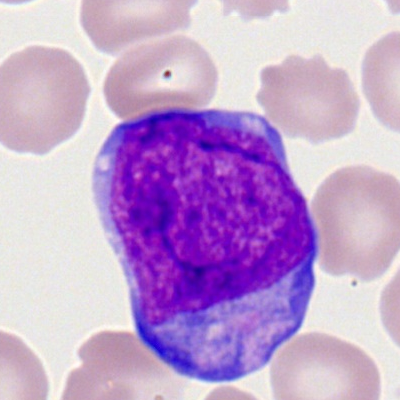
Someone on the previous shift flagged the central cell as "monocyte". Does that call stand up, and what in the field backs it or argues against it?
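This one is a myeloblast rather than a monocyte. Notice how the nucleus, a single unlobed mass, fills most of the cell.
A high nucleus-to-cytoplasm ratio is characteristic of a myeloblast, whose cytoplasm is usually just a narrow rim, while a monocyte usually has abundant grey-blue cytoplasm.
The cytoplasm here also holds no vacuoles.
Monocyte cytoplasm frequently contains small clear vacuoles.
It is blue, deepest at the cell edge, with a few fine pinkish-purple granules in its lower part. The outline is irregular and somewhat angular, and a red cell touches its top edge.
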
